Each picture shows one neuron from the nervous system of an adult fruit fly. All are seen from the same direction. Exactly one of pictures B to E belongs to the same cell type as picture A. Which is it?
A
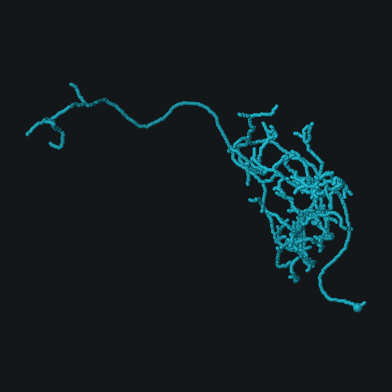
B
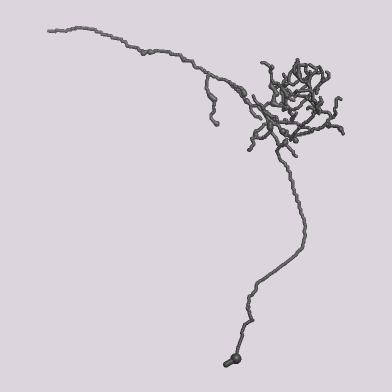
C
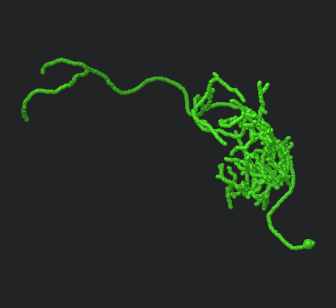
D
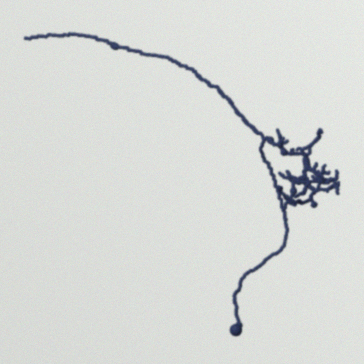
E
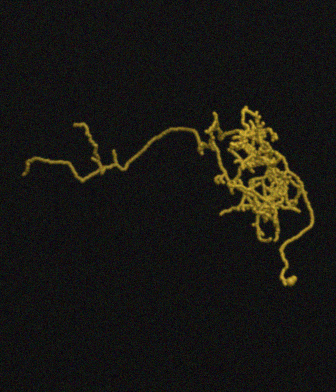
Picture C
